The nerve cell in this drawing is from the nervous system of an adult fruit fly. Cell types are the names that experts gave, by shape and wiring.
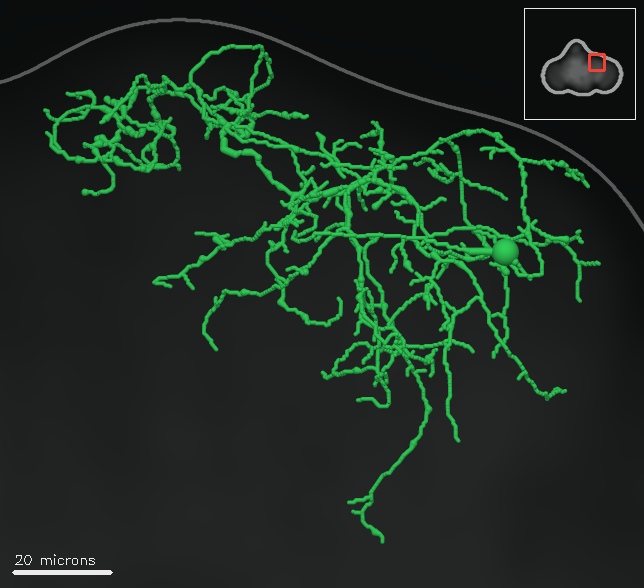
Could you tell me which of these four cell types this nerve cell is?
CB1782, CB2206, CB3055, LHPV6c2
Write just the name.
LHPV6c2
